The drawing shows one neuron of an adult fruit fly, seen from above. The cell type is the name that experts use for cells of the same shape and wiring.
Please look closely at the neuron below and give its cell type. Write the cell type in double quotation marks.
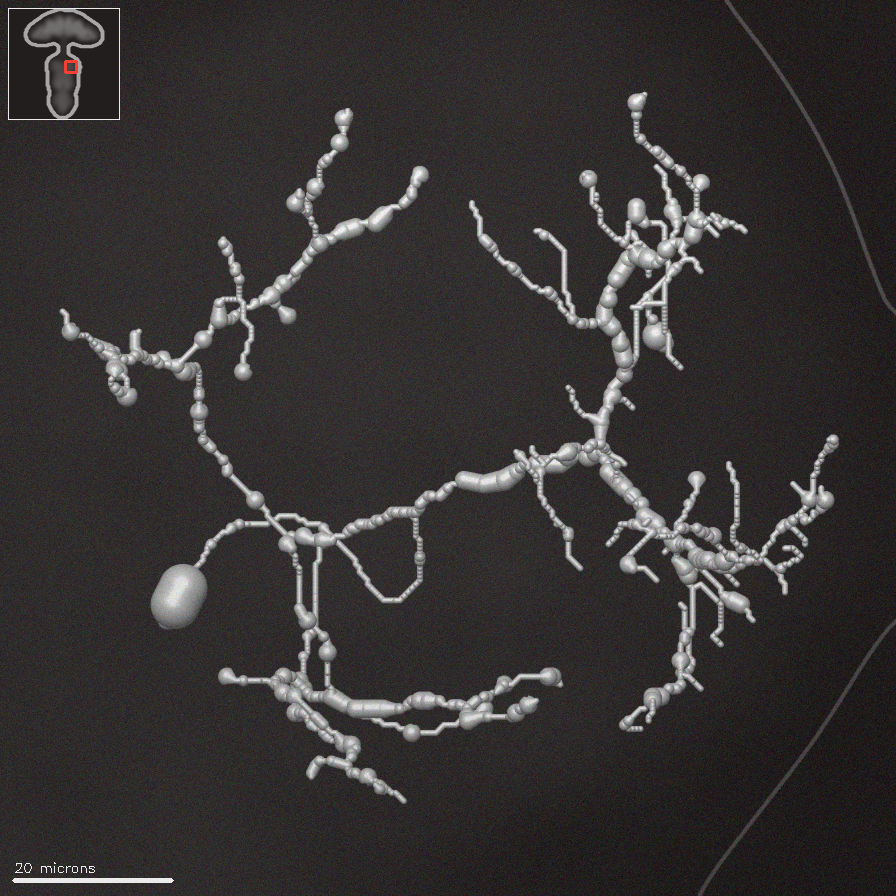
"IN01B019_a"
